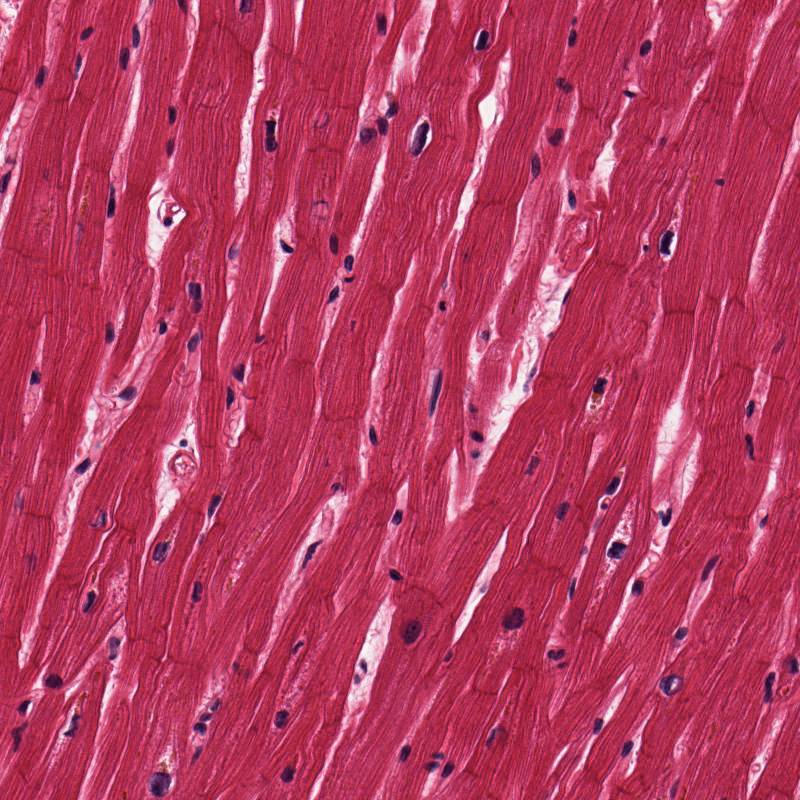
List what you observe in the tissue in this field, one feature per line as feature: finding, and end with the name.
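Fibres: parallel, filling field, slanting steeply lower left to upper right.
Branching: fibres branch and join neighbours, not separate straight cylinders.
Nuclei: oval, single, central in fibres.
Cytoplasm: deep pink, streaked lengthwise by fine myofibrils.
Name: left ventricle of the heart.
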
